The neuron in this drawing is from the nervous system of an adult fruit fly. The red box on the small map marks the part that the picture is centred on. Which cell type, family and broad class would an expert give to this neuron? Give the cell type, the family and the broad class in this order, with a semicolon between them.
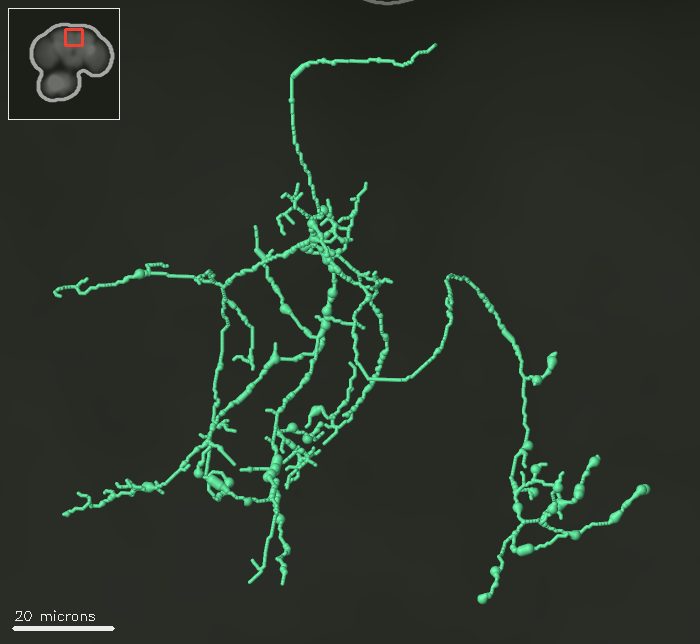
CB1287; hemilineage SMPad3; central-brain intrinsic neuron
